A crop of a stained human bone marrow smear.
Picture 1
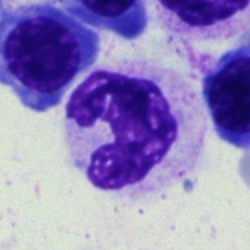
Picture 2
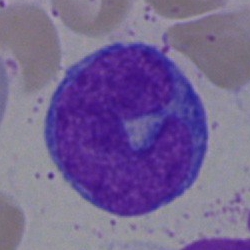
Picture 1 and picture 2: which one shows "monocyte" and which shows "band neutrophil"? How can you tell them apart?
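Picture 1 is a band neutrophil; picture 2 is a monocyte. The first nucleus bends into a horseshoe opening left, whereas the second has a deep notch opening right, holding a pale zone of cytoplasm. I see abundant, pale pinkish-lilac cytoplasm with fine pink-violet granules in the band neutrophil, but blue cytoplasm in the monocyte.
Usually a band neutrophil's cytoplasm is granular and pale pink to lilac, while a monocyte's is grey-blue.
The band neutrophil's chromatin is dark purple and coarsely clumped, with small paler gaps.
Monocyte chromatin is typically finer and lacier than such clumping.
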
